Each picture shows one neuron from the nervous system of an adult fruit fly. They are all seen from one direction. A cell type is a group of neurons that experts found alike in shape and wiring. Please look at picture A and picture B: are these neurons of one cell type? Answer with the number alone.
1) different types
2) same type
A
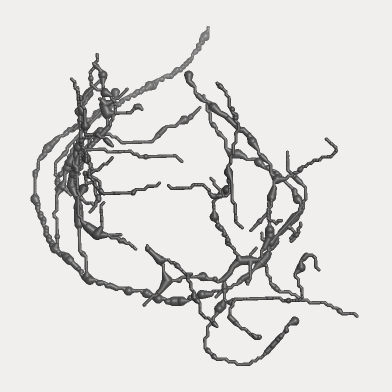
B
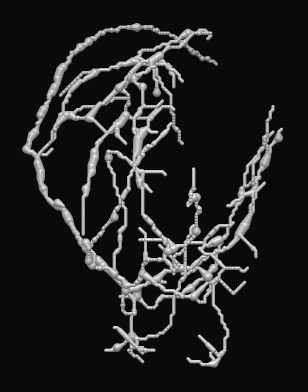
2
